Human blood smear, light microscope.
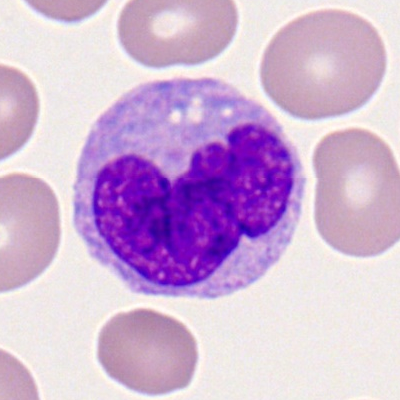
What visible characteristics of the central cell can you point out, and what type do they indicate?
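The nucleus is folded, notched along its upper edge, and sits low in the cell. Its chromatin looks mottled, with many small pale gaps. Above it, a few small clear vacuoles lie in the cytoplasm. It's a monocyte.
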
